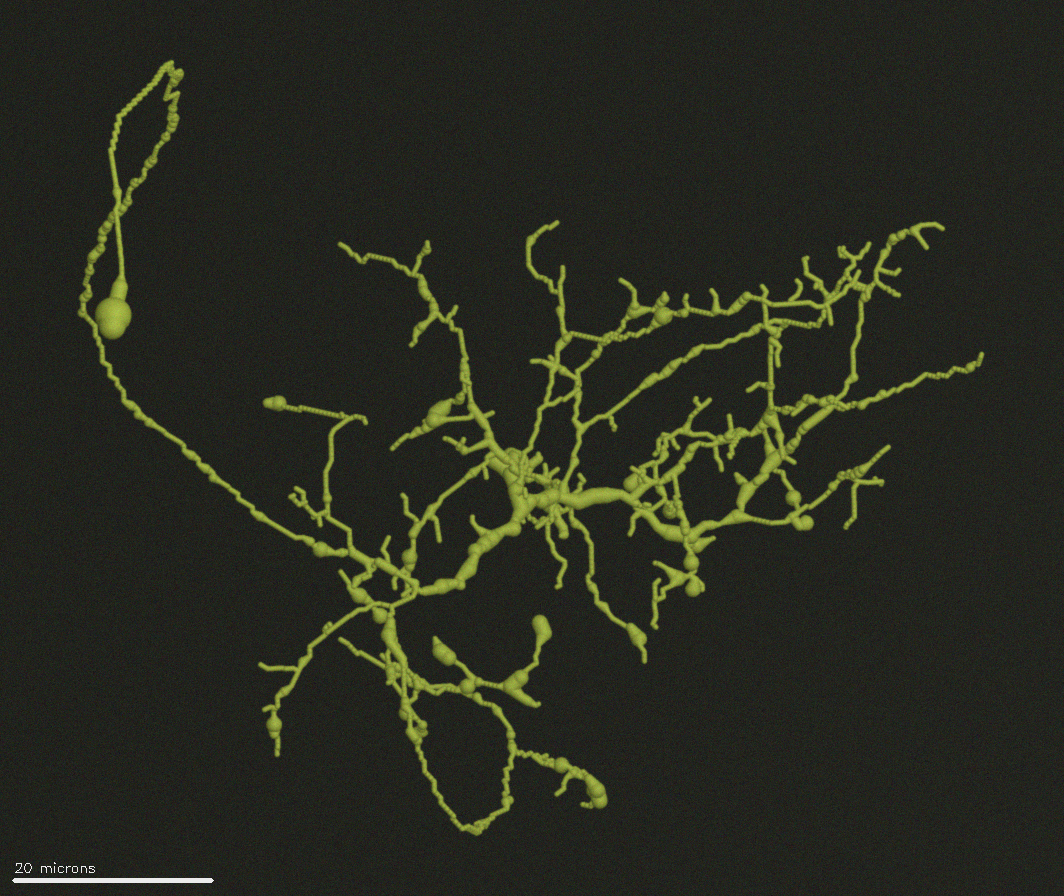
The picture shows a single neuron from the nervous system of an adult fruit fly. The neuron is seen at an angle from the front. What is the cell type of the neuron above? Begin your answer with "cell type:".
cell type: PS021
